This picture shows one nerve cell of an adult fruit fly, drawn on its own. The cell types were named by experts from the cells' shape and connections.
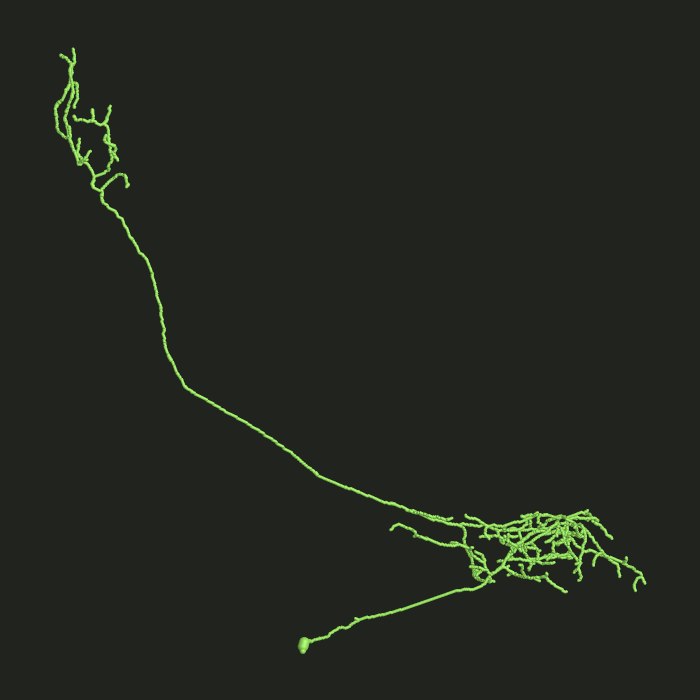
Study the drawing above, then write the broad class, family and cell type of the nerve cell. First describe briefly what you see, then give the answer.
The cell body is at the bottom of the picture. The picture shows dozens of branch ends. It is an ascending neuron. The family is hemilineage 07B. It is of cell type AN07B049.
